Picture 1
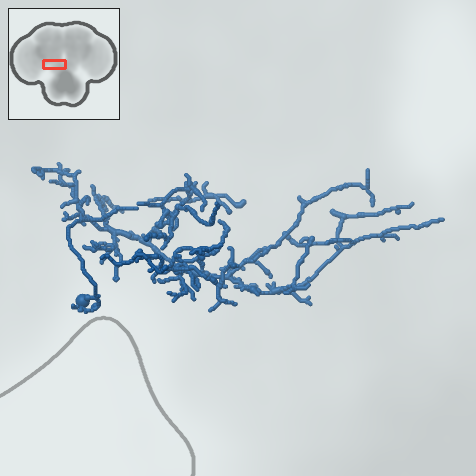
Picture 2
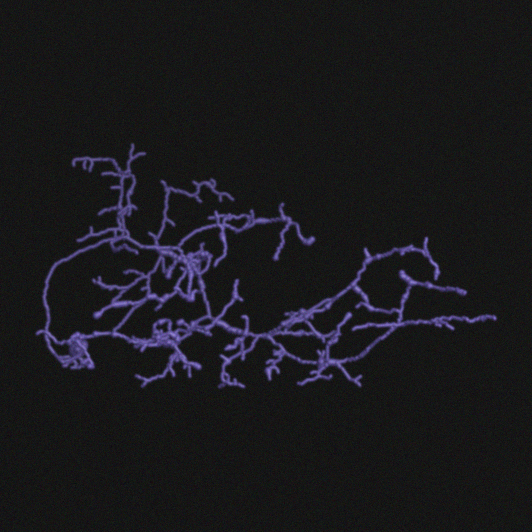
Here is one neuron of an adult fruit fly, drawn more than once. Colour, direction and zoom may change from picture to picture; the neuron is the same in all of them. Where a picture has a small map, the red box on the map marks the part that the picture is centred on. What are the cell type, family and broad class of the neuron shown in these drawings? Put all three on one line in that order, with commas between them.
CB1942, hemilineage WEDa1, central-brain intrinsic neuron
